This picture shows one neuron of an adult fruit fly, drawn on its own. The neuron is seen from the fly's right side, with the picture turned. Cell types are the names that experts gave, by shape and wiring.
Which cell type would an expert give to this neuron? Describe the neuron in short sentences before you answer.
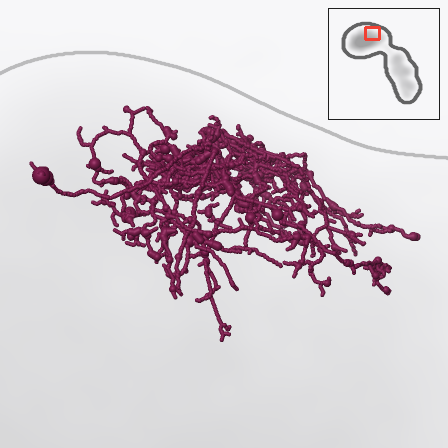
Its cell body lies on the left of the picture. Dozens of branch ends can be seen. This is a central-brain intrinsic neuron. Its cell type is GNG472.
